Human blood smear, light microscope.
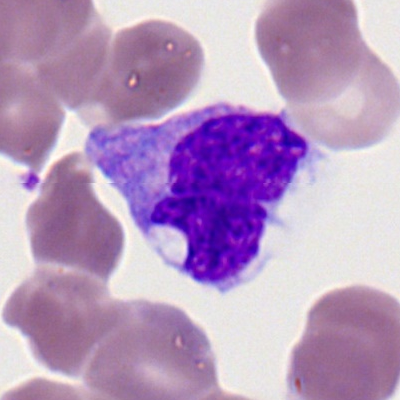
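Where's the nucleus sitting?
Over toward the right side of the cell, and it's irregular in shape, with a notch at its lower left.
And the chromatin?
Dark purple and coarsely clumped.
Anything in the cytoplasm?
Just one clear, pale vacuole, tucked beside the lower left of the nucleus.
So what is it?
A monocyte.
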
